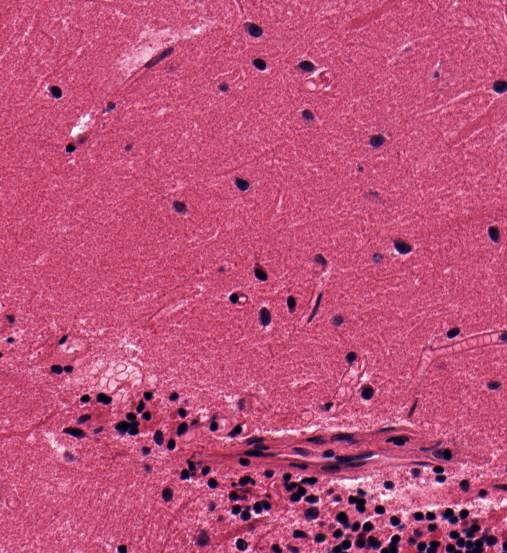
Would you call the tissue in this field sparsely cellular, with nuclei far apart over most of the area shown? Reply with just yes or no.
Yes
